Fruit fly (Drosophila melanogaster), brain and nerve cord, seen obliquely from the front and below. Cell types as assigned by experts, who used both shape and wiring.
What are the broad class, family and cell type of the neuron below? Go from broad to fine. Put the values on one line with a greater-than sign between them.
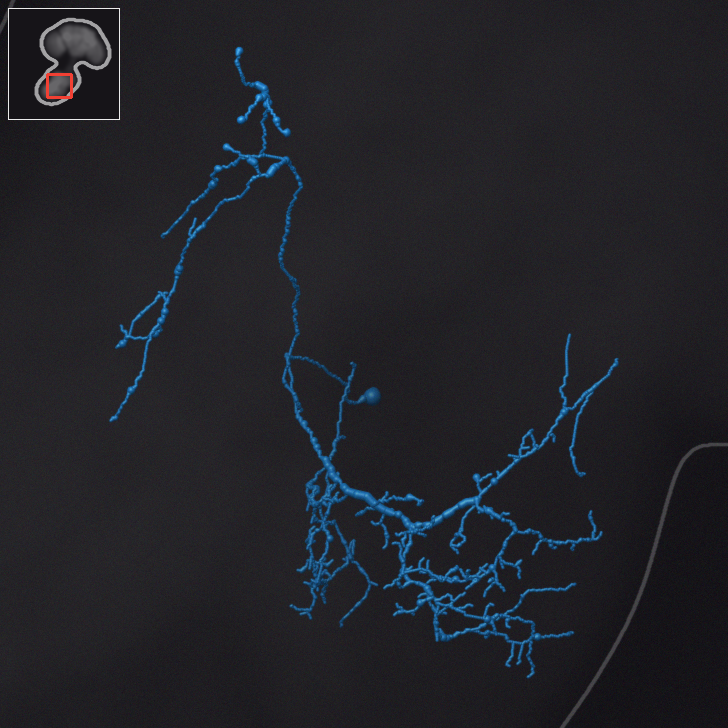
nerve-cord intrinsic neuron > hemilineage 23B > IN23B029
